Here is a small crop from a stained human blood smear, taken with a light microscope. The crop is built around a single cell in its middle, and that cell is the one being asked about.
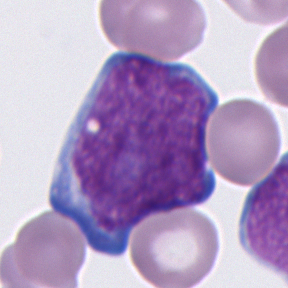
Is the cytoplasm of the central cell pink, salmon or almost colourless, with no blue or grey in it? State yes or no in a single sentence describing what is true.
No, the cytoplasm lacks a pink or colourless look and is strong blue instead.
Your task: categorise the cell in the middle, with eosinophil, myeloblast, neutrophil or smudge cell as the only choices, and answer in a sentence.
The cell shown in the center of this light-microscope crop is a myeloblast.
